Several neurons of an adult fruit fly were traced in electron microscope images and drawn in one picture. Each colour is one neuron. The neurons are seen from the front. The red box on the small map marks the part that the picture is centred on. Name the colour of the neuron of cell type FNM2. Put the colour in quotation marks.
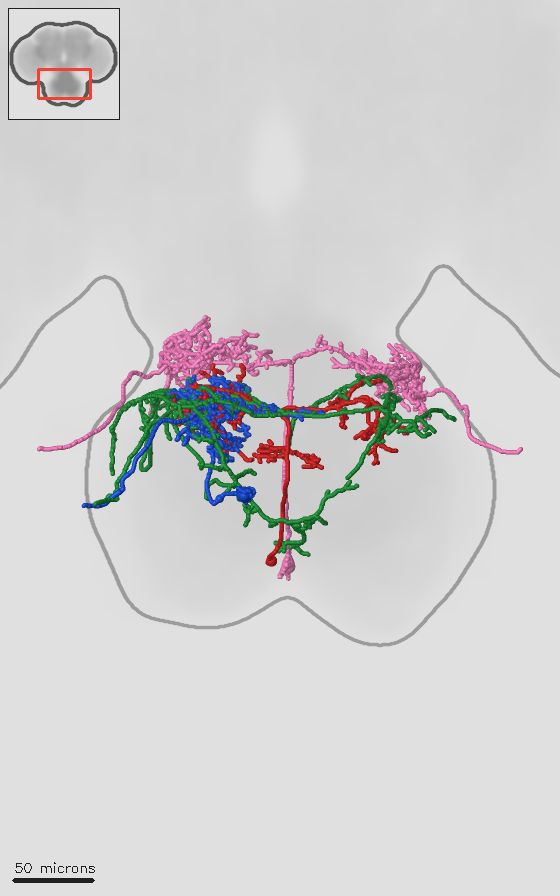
"blue"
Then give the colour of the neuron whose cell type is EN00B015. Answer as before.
"pink"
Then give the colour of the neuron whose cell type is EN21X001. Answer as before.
"green"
